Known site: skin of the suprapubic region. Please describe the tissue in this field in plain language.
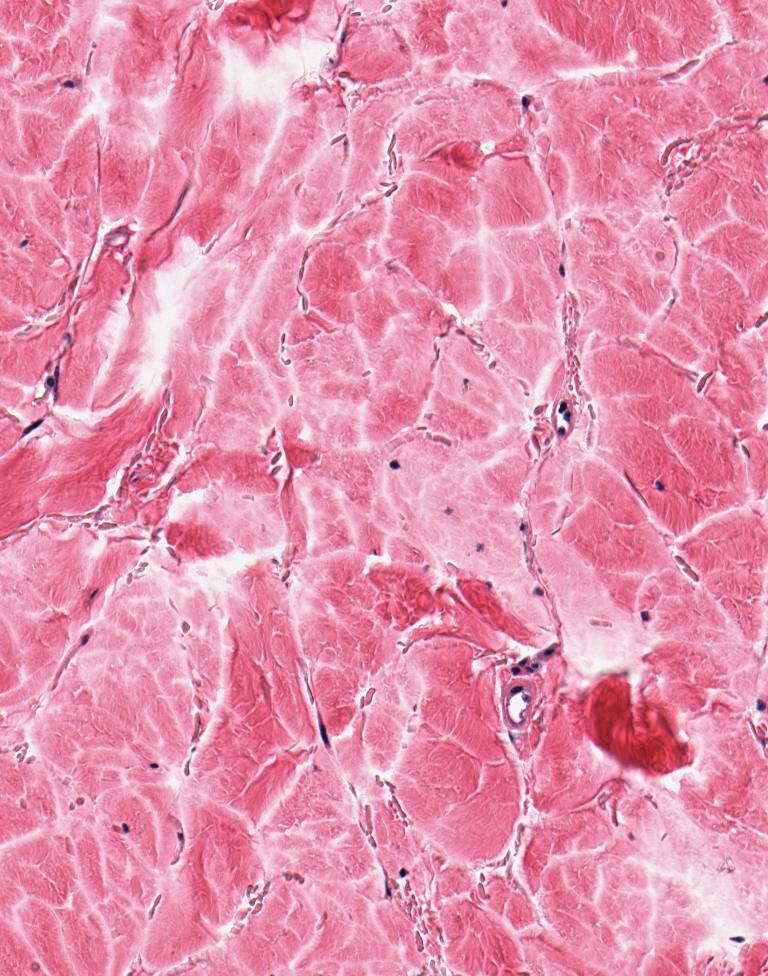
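Closely packed polygonal muscle fibres, mostly in cross or oblique section, occupy the entire field. A few scattered fibres stain deeper red than their neighbours, most strikingly one in the lower right. Sparse small dark nuclei lie mostly at fibre edges, not centres. Just left of that fibre, a small vessel shows an open round lumen.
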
